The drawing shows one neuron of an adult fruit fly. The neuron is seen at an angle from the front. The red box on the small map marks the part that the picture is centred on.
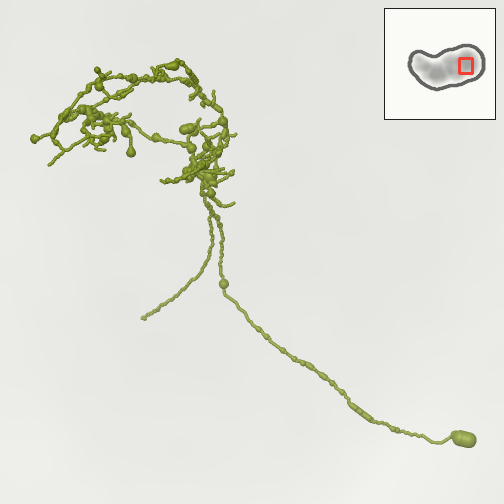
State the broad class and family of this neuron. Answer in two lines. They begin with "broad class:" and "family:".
broad class: central-brain intrinsic neuron
family: hemilineage LALa1_anterior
